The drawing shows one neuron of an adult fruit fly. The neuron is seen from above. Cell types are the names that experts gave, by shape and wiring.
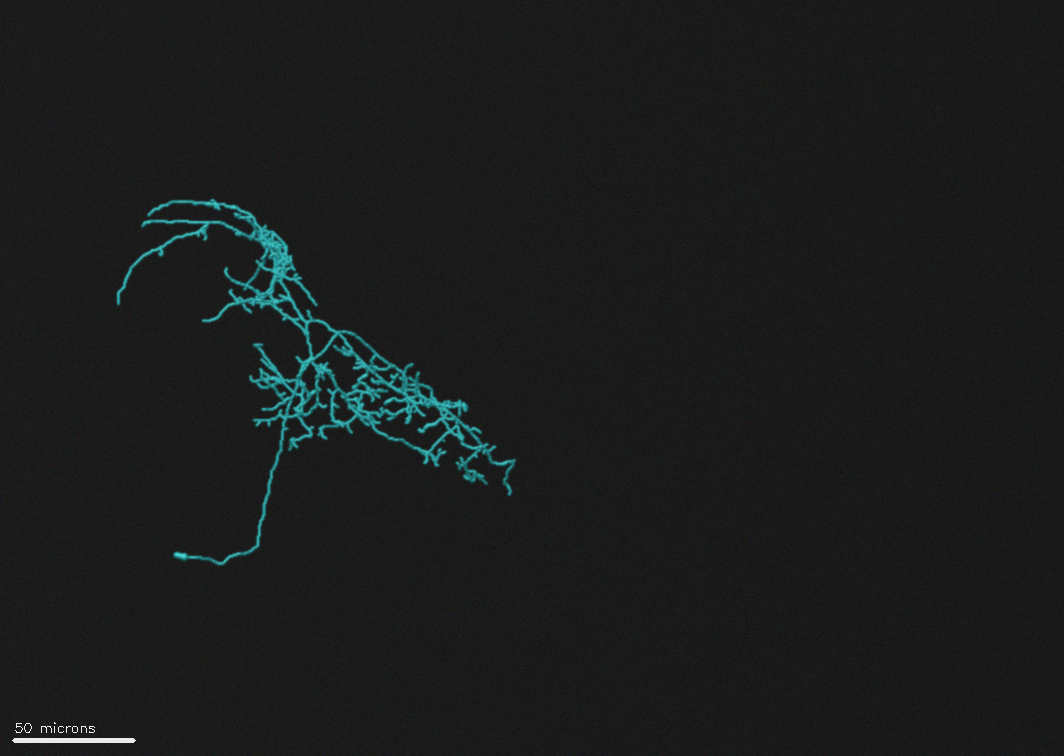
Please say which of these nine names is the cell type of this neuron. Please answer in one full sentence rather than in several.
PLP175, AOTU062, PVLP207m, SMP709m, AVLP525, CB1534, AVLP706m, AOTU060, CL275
Among cell types, the one for this neuron is AVLP525.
